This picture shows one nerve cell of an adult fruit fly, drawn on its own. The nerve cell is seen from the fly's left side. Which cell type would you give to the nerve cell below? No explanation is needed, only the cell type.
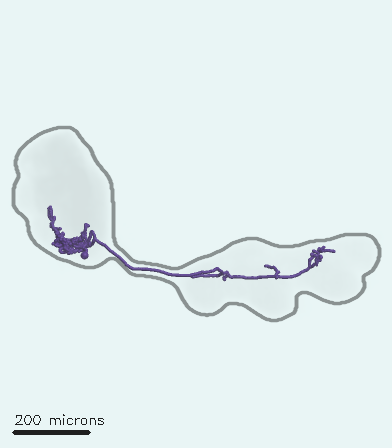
DNge128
